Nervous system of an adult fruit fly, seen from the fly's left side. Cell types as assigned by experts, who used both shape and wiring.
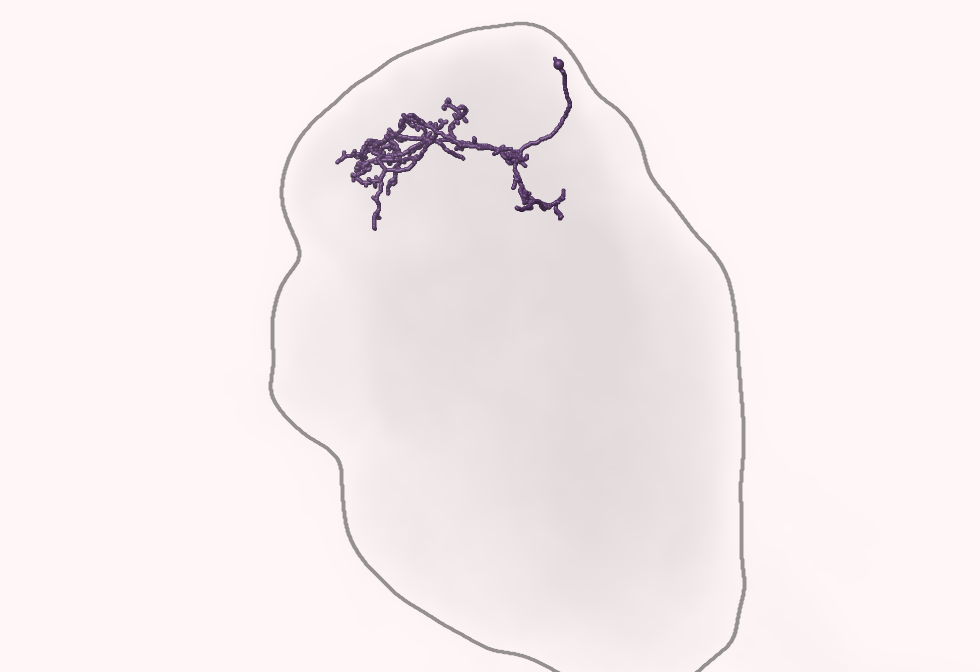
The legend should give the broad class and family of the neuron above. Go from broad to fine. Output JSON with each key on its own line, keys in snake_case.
{
 "broad_class": "central-brain intrinsic neuron",
 "family": "hemilineage VLPd&p1_posterior"
}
